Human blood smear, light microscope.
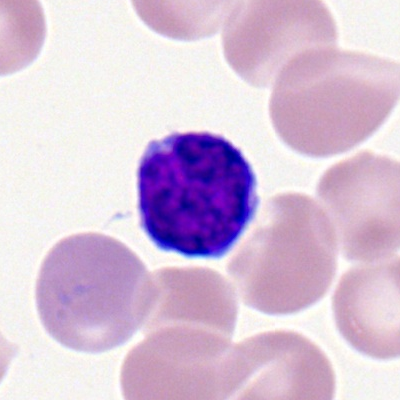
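Lymphocyte, central cell, checked point by point. Nucleus: fills almost the whole cell. Cytoplasm: the little present forms a thin blue rim at the cell's edge, with no granules visible. Vacuoles: none visible in the cell.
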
